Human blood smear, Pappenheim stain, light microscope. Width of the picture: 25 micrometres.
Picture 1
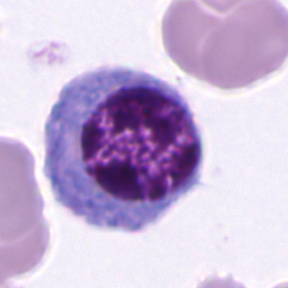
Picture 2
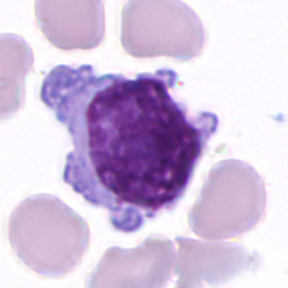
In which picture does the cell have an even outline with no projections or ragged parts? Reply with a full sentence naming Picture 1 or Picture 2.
Picture 1 is where the cell's outline is smooth.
